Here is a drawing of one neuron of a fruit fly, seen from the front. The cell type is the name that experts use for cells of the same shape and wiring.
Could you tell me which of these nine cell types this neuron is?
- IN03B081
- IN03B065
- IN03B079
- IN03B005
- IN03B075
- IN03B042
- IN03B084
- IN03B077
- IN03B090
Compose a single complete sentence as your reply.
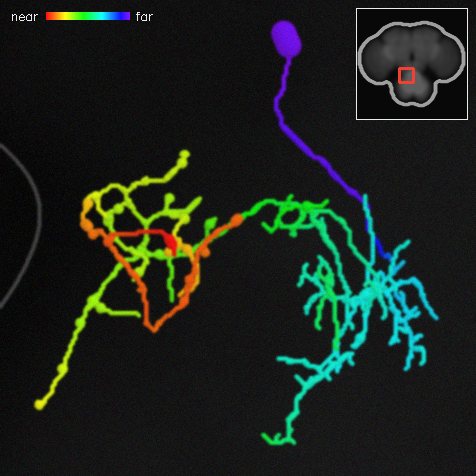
The neuron is of cell type IN03B084.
